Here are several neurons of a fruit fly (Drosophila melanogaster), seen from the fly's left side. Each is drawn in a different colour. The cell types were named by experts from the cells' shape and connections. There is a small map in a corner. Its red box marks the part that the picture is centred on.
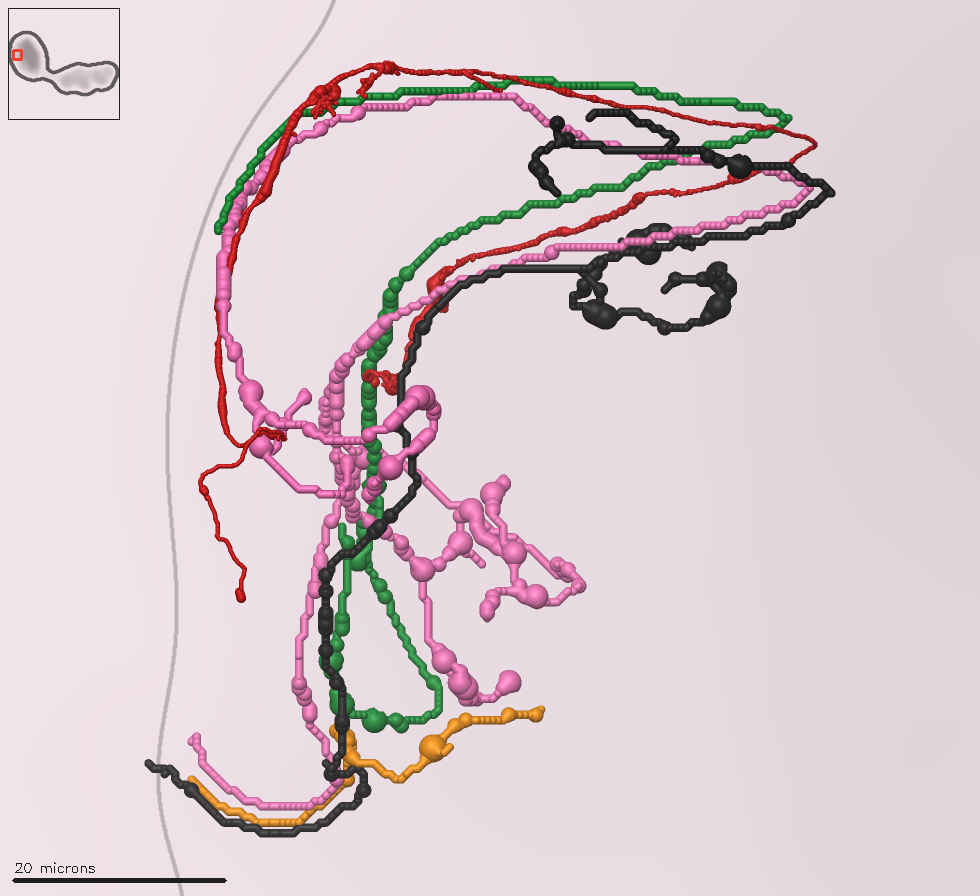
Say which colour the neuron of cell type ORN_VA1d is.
green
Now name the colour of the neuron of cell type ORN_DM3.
black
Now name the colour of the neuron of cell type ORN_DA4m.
red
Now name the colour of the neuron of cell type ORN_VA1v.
orange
